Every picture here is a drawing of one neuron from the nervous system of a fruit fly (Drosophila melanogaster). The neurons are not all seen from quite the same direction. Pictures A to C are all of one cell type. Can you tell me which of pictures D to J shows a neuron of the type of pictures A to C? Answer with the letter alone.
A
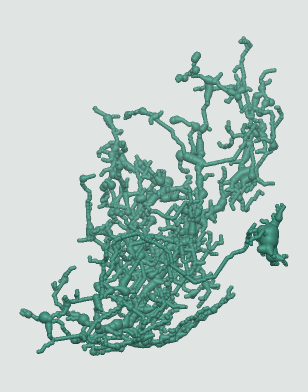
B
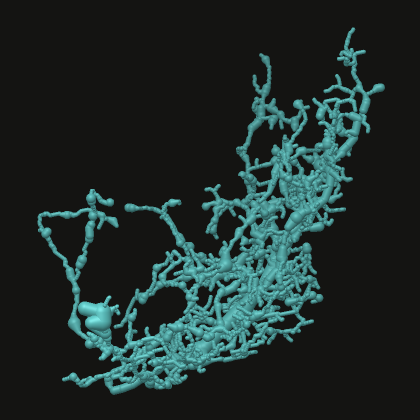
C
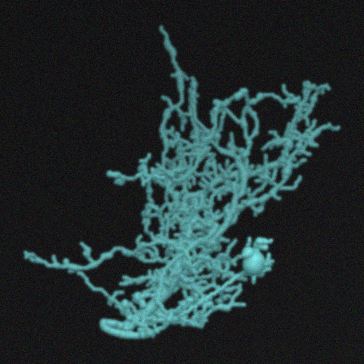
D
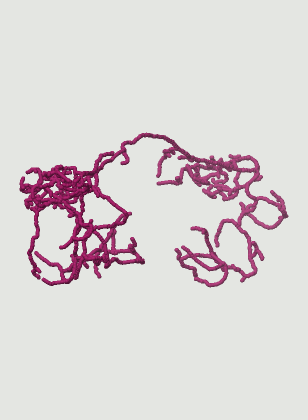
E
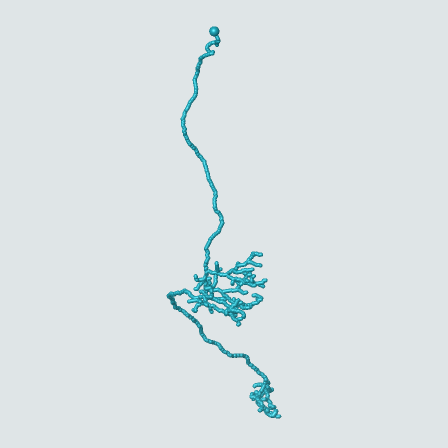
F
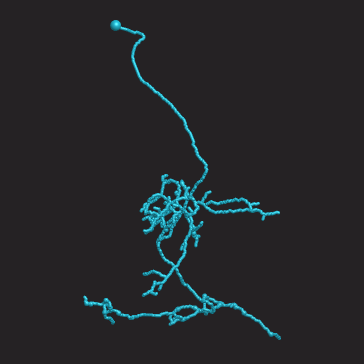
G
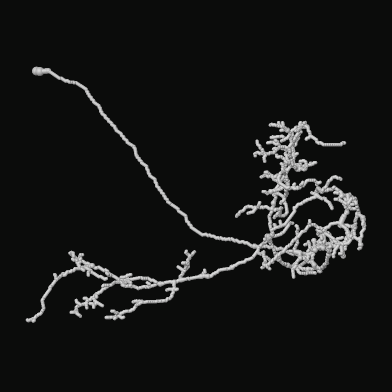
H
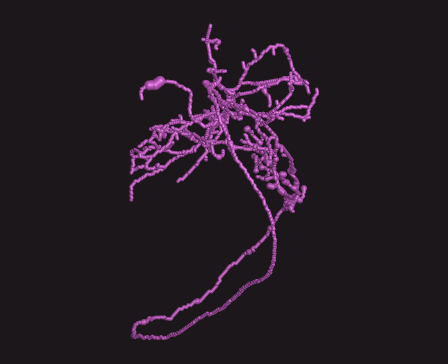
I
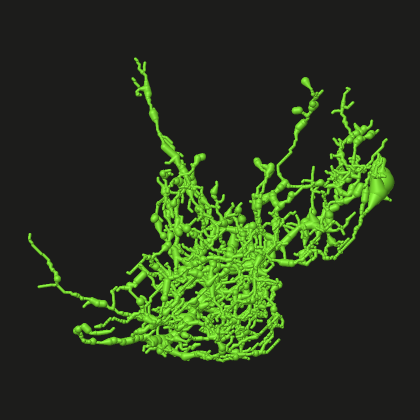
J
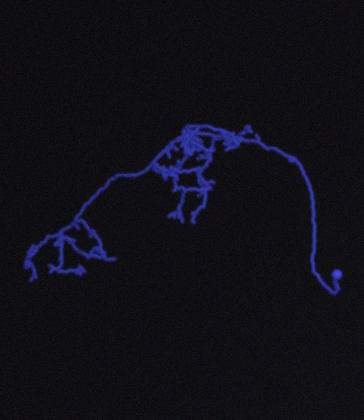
I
